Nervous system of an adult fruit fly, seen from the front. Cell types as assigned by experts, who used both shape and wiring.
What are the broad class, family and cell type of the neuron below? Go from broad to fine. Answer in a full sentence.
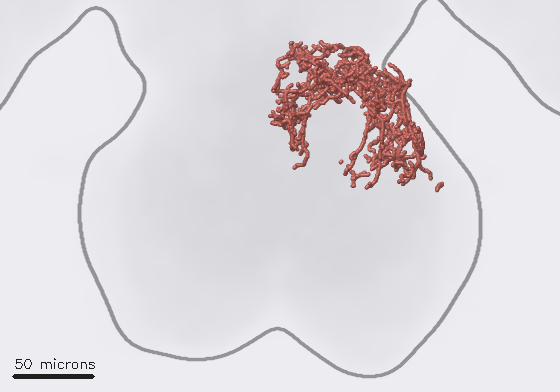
A motor neuron of the nerve cord of hemilineage 08A, type ps2 MN.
